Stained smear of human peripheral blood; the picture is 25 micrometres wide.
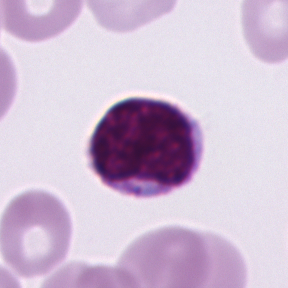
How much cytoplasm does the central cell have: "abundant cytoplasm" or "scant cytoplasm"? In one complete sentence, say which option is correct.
Most of the cell is filled by the nucleus.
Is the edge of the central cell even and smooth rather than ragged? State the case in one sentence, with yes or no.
Yes, the edge of this cell is smooth and even.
